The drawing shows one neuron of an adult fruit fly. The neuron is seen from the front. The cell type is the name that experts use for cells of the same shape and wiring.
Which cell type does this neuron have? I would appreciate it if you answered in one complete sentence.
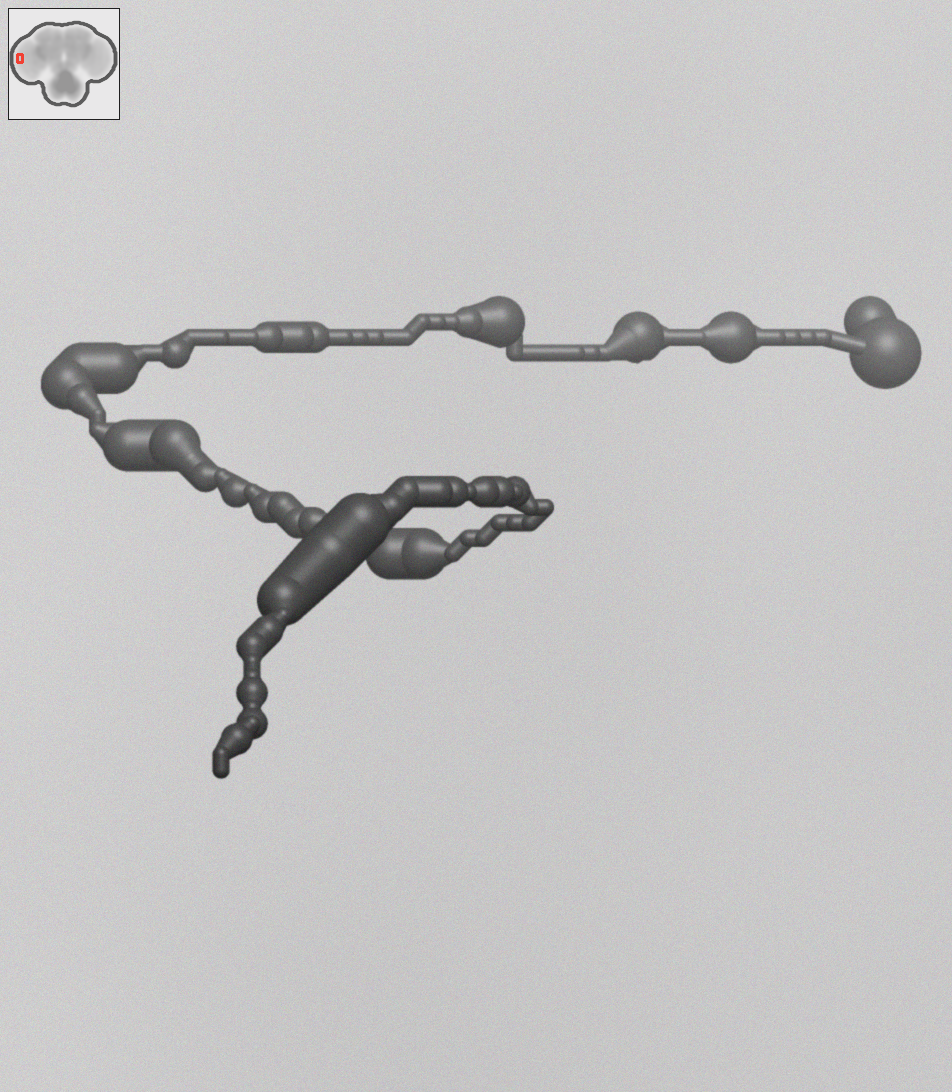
The cell type given to this neuron is R7p.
